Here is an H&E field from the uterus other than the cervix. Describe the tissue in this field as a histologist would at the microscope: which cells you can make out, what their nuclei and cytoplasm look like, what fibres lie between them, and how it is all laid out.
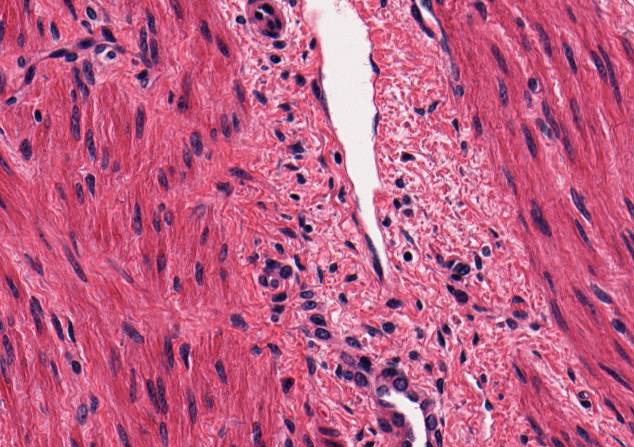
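Broad bundles of smooth muscle occupy the left and right sides of the field, separated by a narrower central band of looser connective tissue. The fibres, cut lengthwise, appear as long streaming fascicles rather than round profiles. Elongated, cigar-shaped nuclei lie parallel to the fibres. The field contains no epithelium or glands.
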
